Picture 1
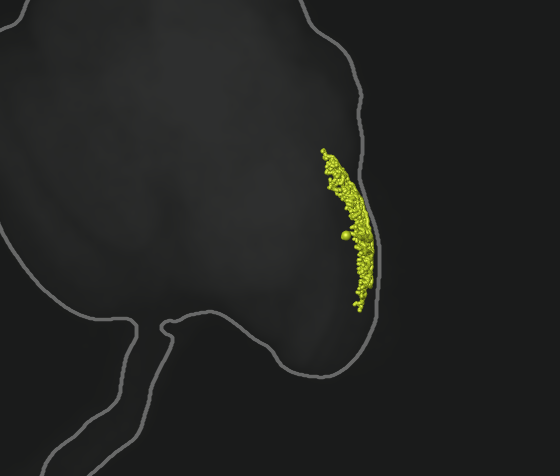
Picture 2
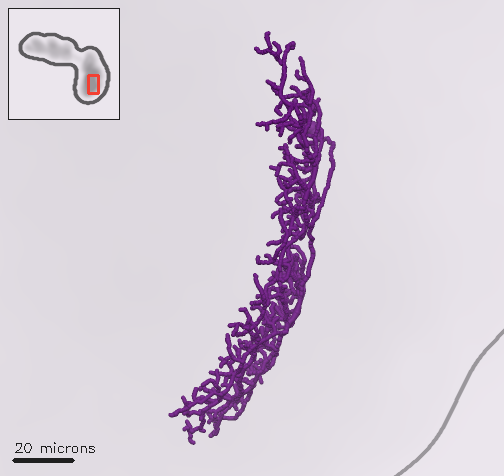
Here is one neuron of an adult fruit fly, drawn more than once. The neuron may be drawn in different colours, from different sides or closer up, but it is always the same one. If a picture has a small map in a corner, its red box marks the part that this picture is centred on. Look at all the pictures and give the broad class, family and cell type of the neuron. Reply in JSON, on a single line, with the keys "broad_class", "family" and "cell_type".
{"broad_class": "optic-lobe intrinsic neuron", "family": "Dm", "cell_type": "Dm6"}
